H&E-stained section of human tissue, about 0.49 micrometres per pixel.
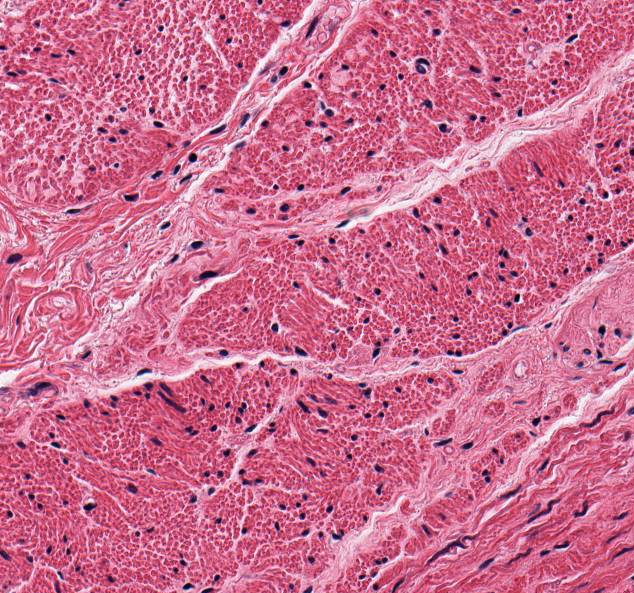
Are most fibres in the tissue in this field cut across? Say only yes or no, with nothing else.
Yes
